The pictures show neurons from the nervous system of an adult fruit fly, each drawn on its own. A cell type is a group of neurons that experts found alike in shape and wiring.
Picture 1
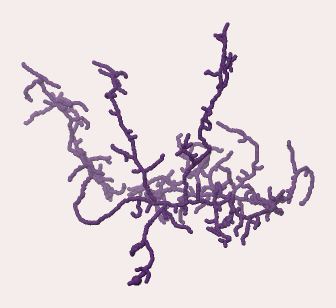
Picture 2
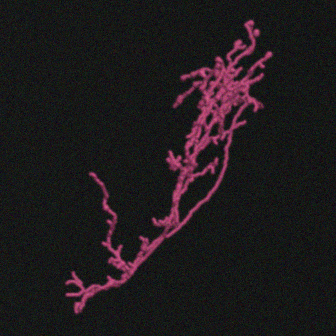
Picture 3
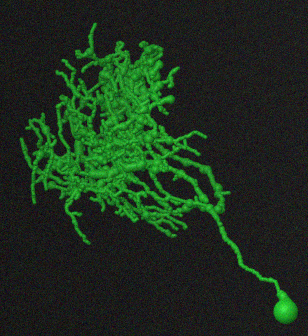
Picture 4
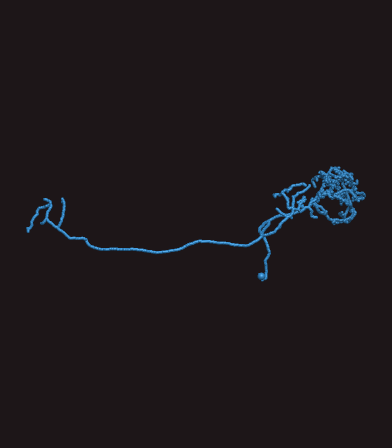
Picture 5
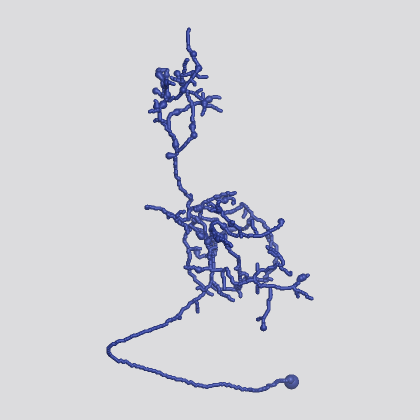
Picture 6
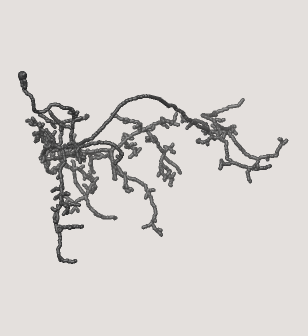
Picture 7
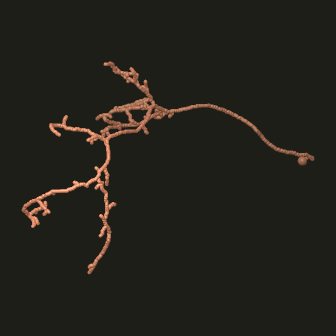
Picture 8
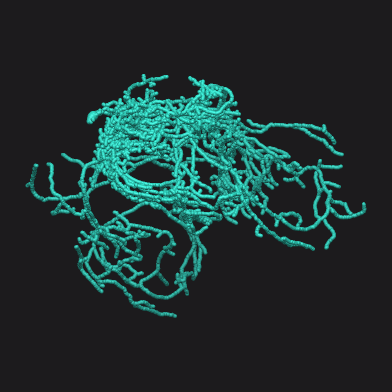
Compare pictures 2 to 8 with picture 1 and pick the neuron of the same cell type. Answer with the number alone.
6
